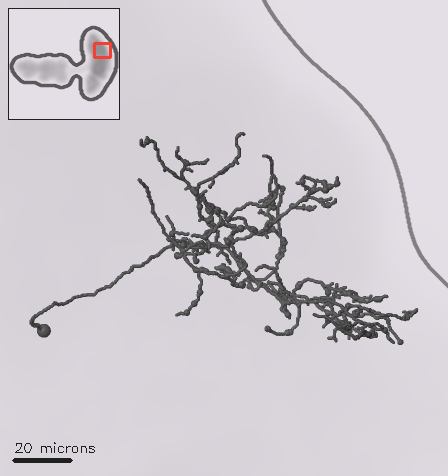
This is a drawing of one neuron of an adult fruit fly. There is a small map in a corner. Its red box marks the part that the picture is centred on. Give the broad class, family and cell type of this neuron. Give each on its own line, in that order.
central-brain intrinsic neuron
hemilineage DM6_dorso_lateral
SIP071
